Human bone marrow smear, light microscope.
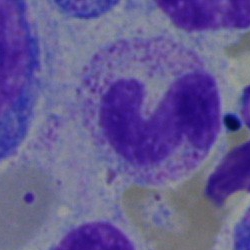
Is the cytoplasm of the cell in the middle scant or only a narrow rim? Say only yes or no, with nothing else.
No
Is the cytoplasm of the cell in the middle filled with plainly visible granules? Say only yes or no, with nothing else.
Yes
